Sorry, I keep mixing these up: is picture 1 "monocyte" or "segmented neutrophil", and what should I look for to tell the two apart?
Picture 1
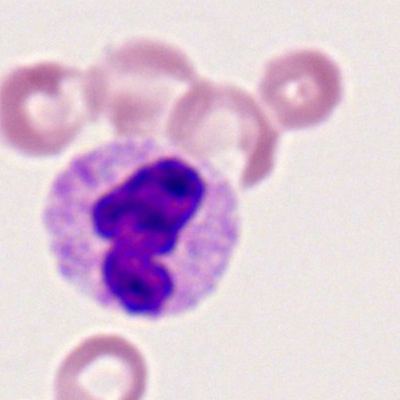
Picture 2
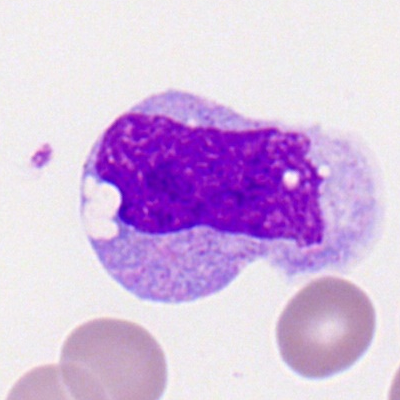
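The first picture shows a segmented neutrophil, the second a monocyte. The segmented neutrophil has a round outline, whereas the outline of the monocyte is irregular, with a rounded bulge of cytoplasm extending to the right. The nucleus of the segmented neutrophil is divided into two lobes, one above the other; that of the monocyte is elongated and stretches horizontally across the cell.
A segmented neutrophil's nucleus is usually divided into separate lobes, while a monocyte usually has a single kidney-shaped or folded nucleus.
In the segmented neutrophil the chromatin is dark purple and dense, and no nucleoli are visible.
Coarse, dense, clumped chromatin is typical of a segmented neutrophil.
The cytoplasm of the monocyte is abundant and pale greyish-blue.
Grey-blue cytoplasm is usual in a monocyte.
A cluster of clear vacuoles lies against the left end of the monocyte's nucleus; no vacuoles are visible in the segmented neutrophil.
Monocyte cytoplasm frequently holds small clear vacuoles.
Fine granules are present in both: pinkish-violet in the segmented neutrophil, pinkish in the monocyte. A small platelet lies just off the upper left of the monocyte.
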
